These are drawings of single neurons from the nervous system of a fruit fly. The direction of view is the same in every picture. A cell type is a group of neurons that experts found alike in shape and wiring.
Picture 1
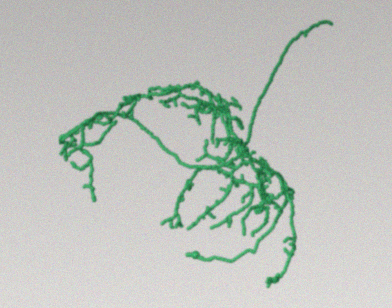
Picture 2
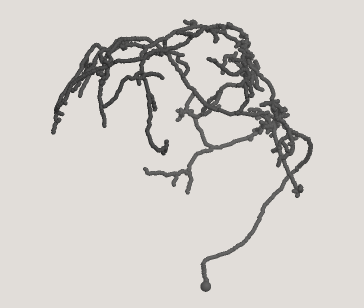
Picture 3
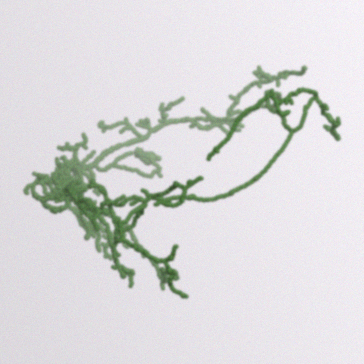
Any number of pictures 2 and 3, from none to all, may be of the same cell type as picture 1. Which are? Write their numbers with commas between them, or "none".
2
